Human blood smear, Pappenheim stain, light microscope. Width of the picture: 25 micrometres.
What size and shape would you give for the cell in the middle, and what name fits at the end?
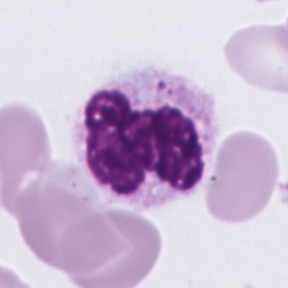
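It's about 12 micrometres across, and the nucleus takes up about 60% of its area. Its two lobes are joined by a broad band of nuclear material, not a thin thread. The chromatin is dark purple and coarsely clumped. Around it, the cytoplasm is pale pinkish-lilac, with the rim widest above the nucleus, and fine pinkish-lilac granules are scattered through it. That's a segmented neutrophil.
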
